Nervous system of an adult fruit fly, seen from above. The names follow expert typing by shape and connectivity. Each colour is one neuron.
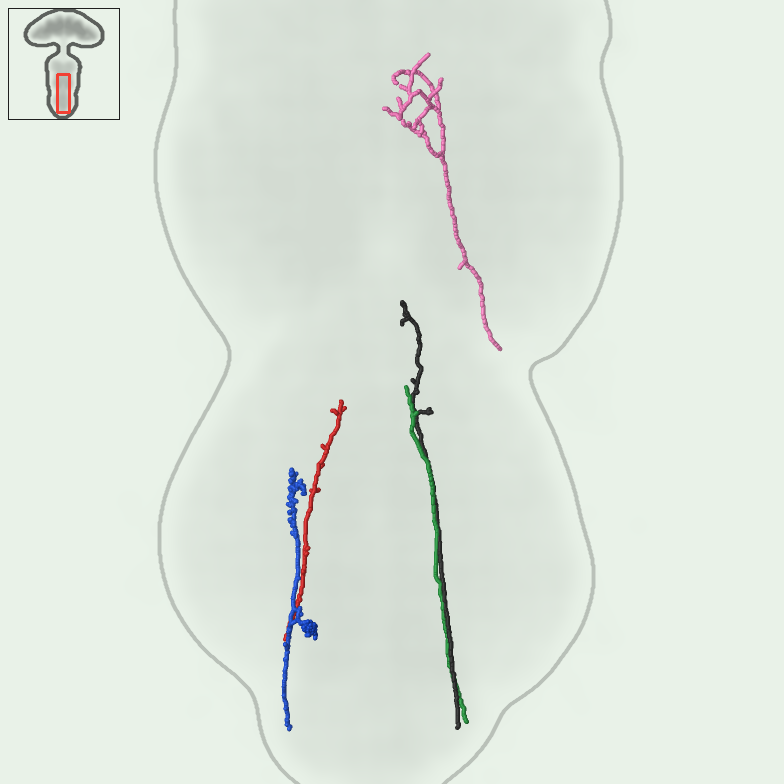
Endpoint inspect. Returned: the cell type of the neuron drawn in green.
SNpp60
